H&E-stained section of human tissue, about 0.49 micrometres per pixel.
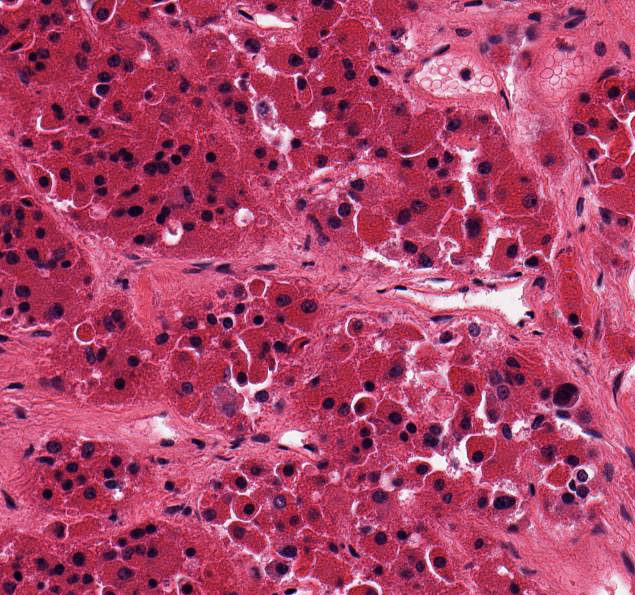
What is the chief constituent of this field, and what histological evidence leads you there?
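Identified tissue: pars distalis of the pituitary. On arrangement, polygonal cells sit in nests and cords separated by thin fibrous septa. On staining, the main cells have abundant, granular, deeply eosinophilic cytoplasm around mostly small, round, dark nuclei.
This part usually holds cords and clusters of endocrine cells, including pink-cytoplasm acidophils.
Many cells have also shrunk, leaving clear clefts and halos.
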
